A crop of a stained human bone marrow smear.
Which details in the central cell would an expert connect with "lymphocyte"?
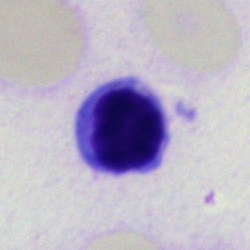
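First, the outline: the cell is round. Second, the cytoplasm: it forms only a thin blue rim, widest on the left side of the cell.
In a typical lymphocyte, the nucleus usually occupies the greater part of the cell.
A rim this thin agrees with that, leaving most of the cell to the nucleus, as is usual for a lymphocyte. Third, the chromatin: it is dense and dark purple.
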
